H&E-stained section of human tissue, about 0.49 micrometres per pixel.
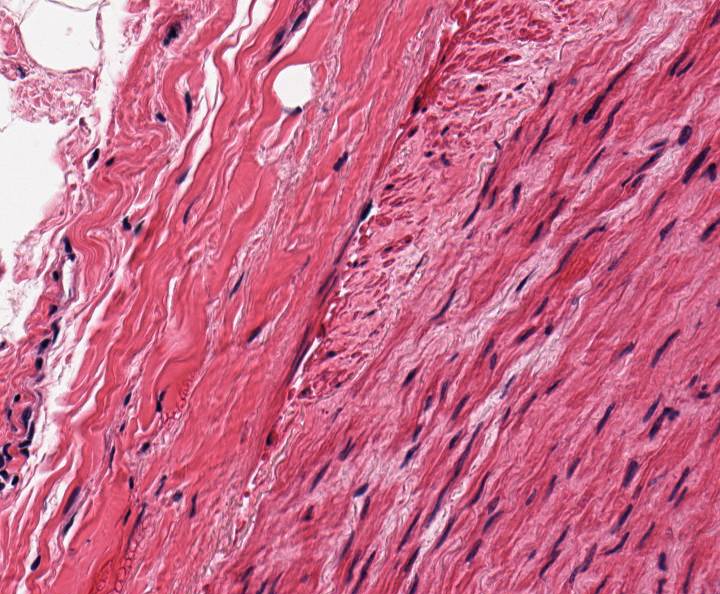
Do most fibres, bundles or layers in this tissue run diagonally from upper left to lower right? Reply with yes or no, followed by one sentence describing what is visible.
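No. Both the muscle and the collagen run diagonally from lower left to upper right.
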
